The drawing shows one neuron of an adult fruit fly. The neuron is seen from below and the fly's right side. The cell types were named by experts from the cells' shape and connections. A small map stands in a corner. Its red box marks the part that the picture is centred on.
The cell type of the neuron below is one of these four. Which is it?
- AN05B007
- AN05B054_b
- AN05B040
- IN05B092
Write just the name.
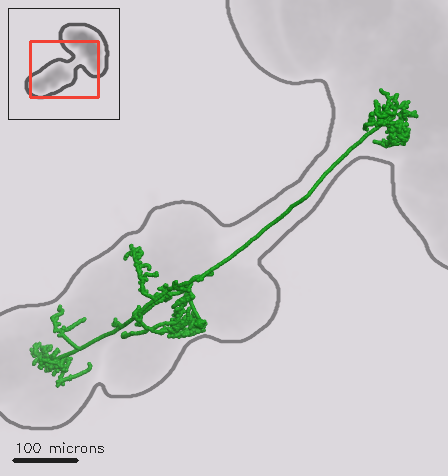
AN05B040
